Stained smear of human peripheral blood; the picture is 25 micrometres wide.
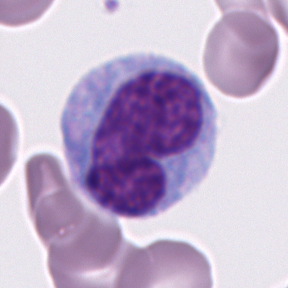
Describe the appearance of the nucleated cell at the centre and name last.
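A notch on the lower right side of the nucleus gives it a folded, kidney-like shape. The nucleus measures about 13 by 9 micrometres and fills about 60% of the cell's area. Pale grey-blue cytoplasm forms a rim that is widest on the left side of the cell. The cell outline is round with a smooth edge, about 14 micrometres across. Name: monocyte.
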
